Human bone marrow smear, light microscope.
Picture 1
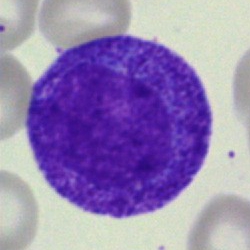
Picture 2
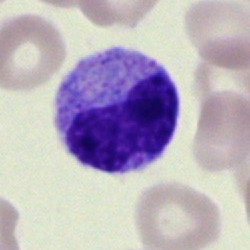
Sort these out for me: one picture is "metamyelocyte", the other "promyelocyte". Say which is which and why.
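In picture 1 is the promyelocyte; in picture 2, the metamyelocyte. The chromatin separates them most clearly: fine and evenly spread in the promyelocyte, dark purple and coarse with darker clumps in the metamyelocyte. In the metamyelocyte the nucleus fills the lower right part of the cell, its edge against the cytoplasm running diagonally from lower left to upper right. Both cells have a smooth outline, round in the promyelocyte and nearly round in the metamyelocyte, and neither shows vacuoles. Pale red cells lie around the promyelocyte without covering it, whereas the metamyelocyte lies apart with no red cell touching it.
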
